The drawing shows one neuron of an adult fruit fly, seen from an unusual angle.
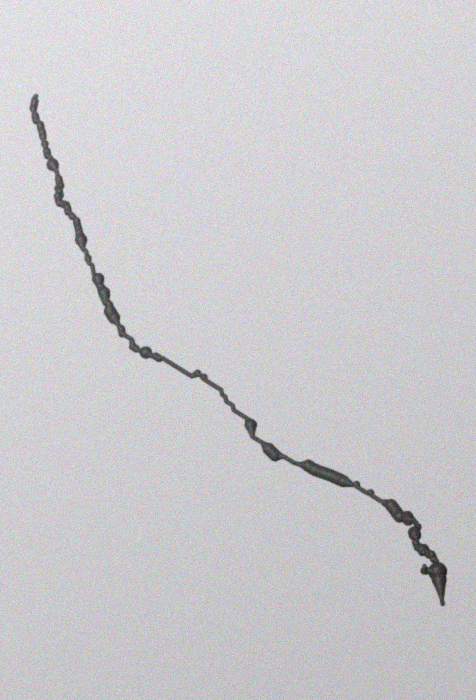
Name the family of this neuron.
class visual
